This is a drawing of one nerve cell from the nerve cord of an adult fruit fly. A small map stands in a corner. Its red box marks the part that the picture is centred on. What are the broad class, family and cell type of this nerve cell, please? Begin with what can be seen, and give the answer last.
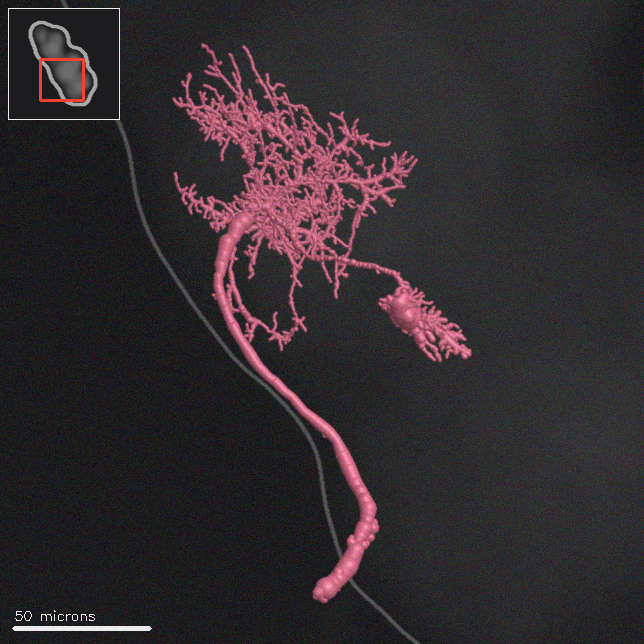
From top to bottom in the picture it spans about 200 microns. More than a hundred branch ends can be seen. It is a motor neuron of the nerve cord. Its family is hemilineage 16B. Its cell type is i1 MN.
